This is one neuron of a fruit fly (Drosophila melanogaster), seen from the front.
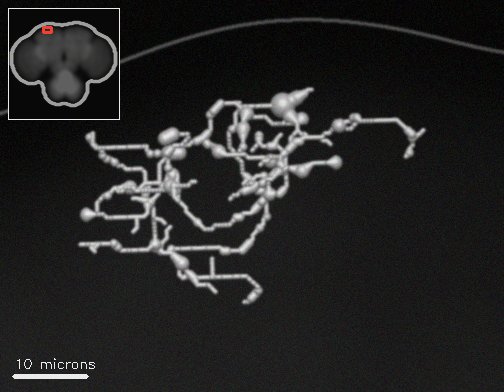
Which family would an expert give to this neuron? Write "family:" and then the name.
family: hemilineage LHd2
